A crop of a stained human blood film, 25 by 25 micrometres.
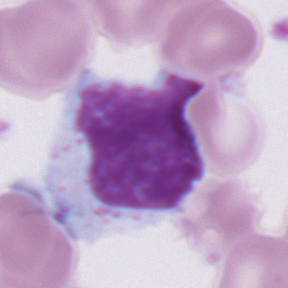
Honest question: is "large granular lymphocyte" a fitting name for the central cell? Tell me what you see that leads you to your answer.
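The nuclear chromatin is dense, dark purple and slightly mottled. The cytoplasm is pale greyish blue, free of vacuoles, and forms a wider rim on the left and lower sides than on the right. A few small reddish-pink granules lie scattered in this cytoplasm, and their presence speaks against typical lymphocyte.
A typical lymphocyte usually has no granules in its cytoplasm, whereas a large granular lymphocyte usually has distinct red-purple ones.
Red cells lie closely around the cell on several sides. Conclusion: large granular lymphocyte fits, and typical lymphocyte does not.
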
